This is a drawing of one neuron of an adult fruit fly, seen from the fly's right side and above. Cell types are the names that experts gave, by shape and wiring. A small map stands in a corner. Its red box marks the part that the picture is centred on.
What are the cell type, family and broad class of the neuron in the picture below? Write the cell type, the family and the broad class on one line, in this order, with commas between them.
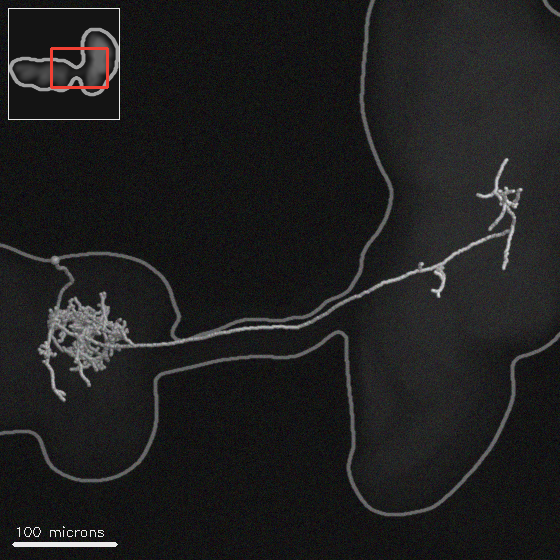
AN01B005, hemilineage 01B, ascending neuron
